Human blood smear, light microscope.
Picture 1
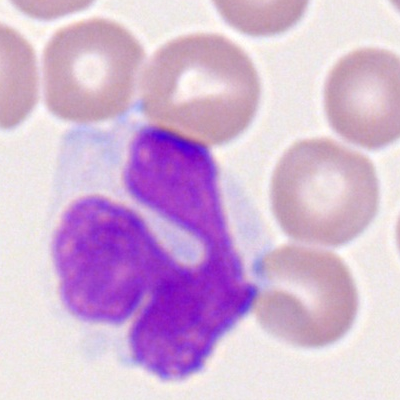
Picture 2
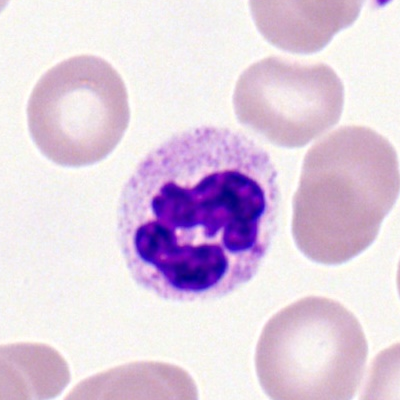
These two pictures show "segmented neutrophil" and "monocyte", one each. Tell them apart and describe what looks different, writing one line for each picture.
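Picture 1 – monocyte. The cytoplasm shows no distinct granules.
Picture 2 – segmented neutrophil. Fine lilac granules are scattered evenly through the cytoplasm.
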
